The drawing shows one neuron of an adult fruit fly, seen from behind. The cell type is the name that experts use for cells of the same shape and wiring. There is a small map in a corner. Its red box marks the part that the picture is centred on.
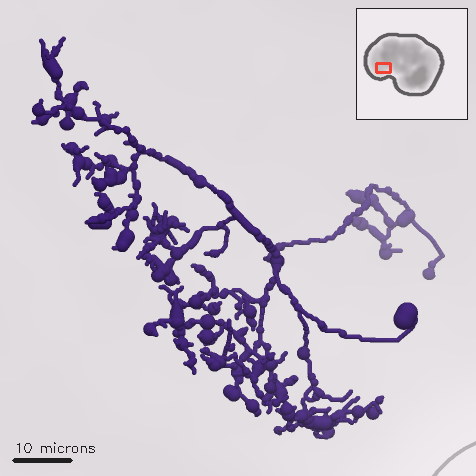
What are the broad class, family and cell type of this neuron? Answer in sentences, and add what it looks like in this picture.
It is an optic-lobe intrinsic neuron. Its family is Tlp. It is of cell type Tlp14. From left to right in the picture it spans about 75 microns. The picture shows dozens of branch ends.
